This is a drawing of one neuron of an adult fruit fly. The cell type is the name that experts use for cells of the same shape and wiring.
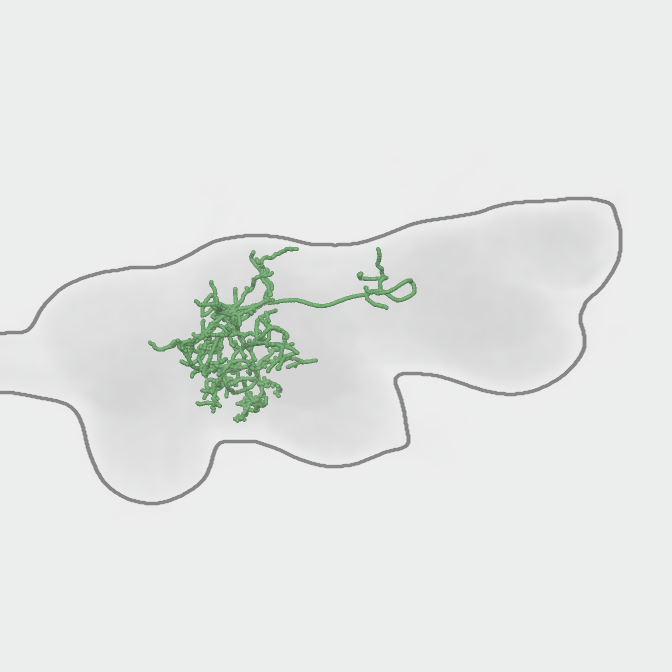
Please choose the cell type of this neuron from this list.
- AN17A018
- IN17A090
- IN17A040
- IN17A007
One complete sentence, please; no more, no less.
This neuron is recognized as the cell type IN17A040.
